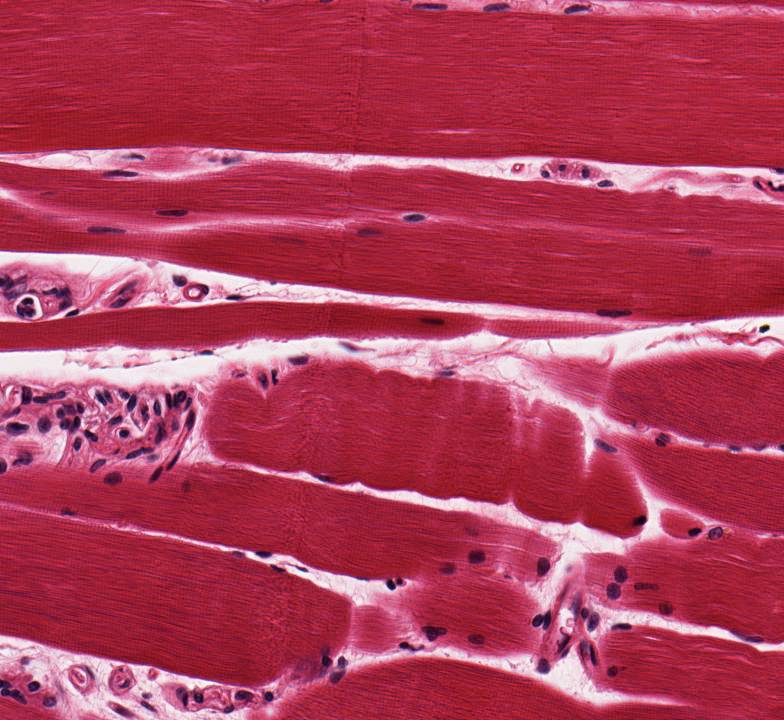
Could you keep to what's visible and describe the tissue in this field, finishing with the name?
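Long, parallel, unbranched fibres run horizontally across the whole field. Nuclei: dark, flattened, elongated, at fibre edges. Cytoplasm: deep, even red-pink. Left middle: loose connective tissue between fibres, with many small nuclei and small vessels. Tissue: skeletal muscle.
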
